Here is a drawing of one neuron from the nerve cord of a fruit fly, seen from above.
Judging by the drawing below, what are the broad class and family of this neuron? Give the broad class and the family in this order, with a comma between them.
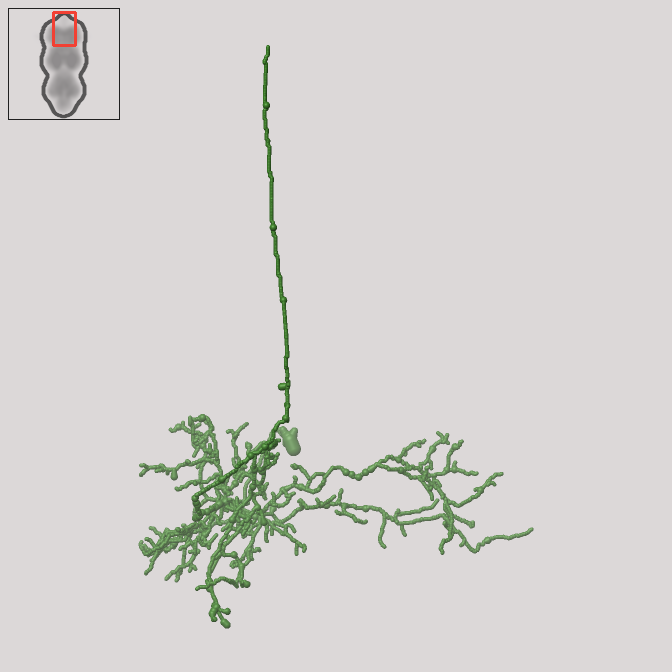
ascending neuron, hemilineage 01B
